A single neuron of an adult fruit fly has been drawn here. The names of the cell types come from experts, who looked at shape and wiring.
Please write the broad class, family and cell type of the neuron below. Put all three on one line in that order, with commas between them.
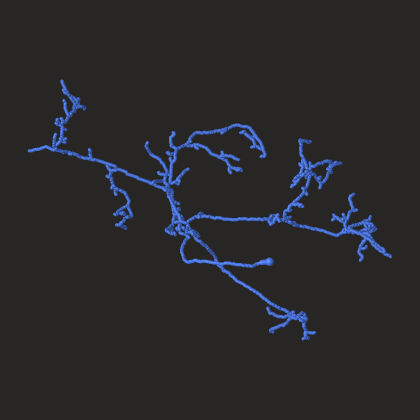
nerve-cord intrinsic neuron, hemilineage 05B, IN05B074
